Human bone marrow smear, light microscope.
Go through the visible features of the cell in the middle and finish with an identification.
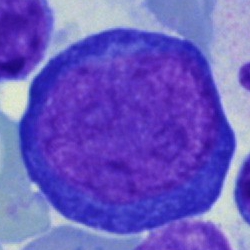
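The cell outline is roughly round, with a few gently flattened sides. The chromatin is fine and evenly dispersed, without coarse dark clumps. A narrow rim of deep blue cytoplasm surrounds the whole nucleus. The cell is a proerythroblast.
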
